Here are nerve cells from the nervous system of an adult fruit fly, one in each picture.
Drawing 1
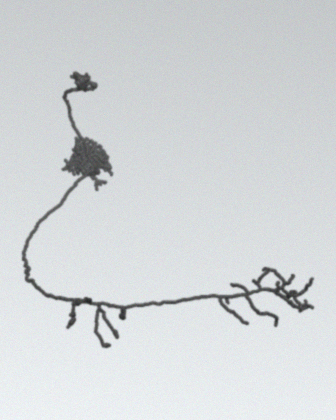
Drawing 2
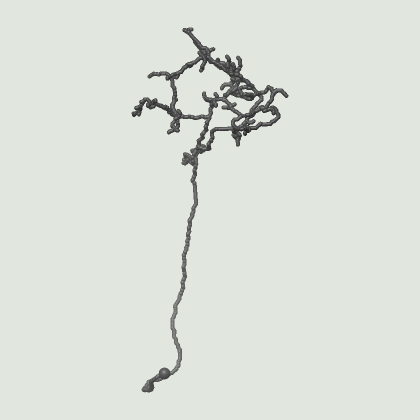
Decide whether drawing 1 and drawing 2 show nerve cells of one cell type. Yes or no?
no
